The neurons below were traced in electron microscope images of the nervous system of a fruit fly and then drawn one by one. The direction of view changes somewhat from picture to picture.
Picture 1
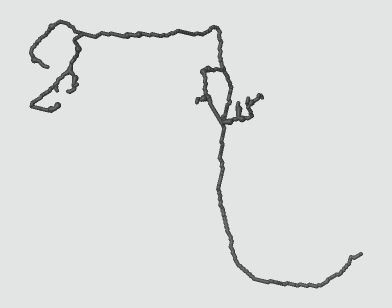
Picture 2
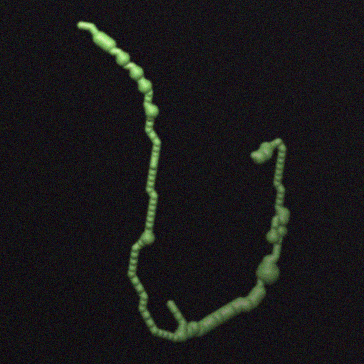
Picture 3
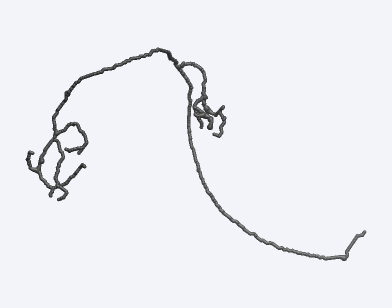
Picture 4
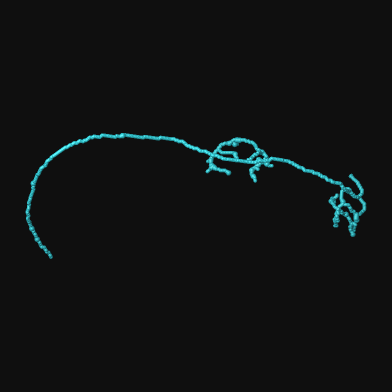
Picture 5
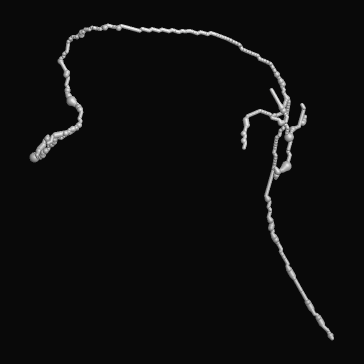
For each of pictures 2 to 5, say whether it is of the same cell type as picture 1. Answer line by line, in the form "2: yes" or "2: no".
2: no
3: no
4: yes
5: no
